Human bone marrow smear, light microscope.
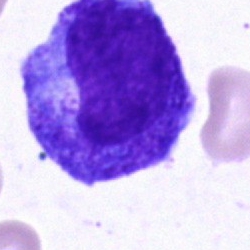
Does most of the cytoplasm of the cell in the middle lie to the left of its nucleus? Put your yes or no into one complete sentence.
Yes, most of its cytoplasm is located to the left of its nucleus.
